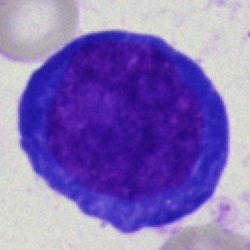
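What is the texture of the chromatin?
Finely granular and evenly spread.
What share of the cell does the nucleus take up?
Most of it.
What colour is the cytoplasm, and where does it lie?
Deep blue, forming a rim around the whole nucleus.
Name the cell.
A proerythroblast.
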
